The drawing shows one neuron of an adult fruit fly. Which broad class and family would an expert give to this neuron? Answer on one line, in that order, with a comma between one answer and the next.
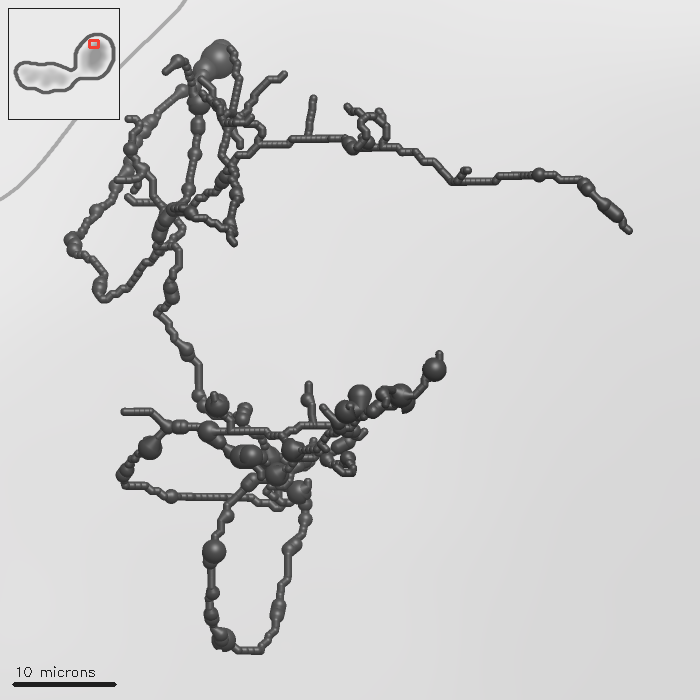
central-brain intrinsic neuron, hemilineage SLPpm1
